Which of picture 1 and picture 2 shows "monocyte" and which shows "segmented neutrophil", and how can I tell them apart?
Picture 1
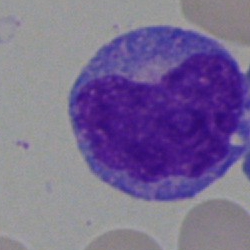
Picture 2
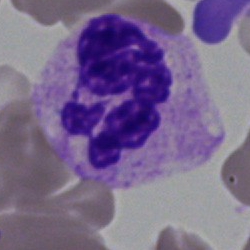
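The monocyte is in picture 1; the segmented neutrophil is in picture 2. The monocyte's nucleus fills most of the cell and carries a broad indentation along its upper edge, with a paler area of cytoplasm sitting in that notch.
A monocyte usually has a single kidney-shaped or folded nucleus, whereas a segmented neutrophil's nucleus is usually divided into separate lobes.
The cytoplasm differs in colour: blue in the monocyte, plentiful and pale lilac in the segmented neutrophil.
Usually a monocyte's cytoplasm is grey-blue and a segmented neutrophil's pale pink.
Both cells have dark purple chromatin, mottled and clumped in the monocyte and densely clumped in the segmented neutrophil. No nucleoli are visible in the segmented neutrophil's nucleus.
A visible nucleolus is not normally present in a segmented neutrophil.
Both outlines are smooth, round in the monocyte and roughly round in the segmented neutrophil, and red cells lie close around the segmented neutrophil on several sides.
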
